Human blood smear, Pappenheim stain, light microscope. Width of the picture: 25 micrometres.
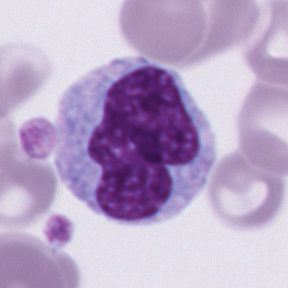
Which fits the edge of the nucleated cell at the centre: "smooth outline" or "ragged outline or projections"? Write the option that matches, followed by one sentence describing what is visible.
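Smooth outline. The cell outline is round and smooth.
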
